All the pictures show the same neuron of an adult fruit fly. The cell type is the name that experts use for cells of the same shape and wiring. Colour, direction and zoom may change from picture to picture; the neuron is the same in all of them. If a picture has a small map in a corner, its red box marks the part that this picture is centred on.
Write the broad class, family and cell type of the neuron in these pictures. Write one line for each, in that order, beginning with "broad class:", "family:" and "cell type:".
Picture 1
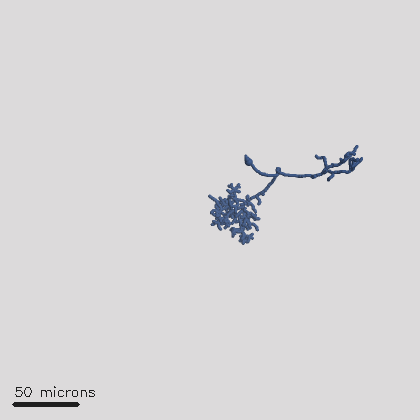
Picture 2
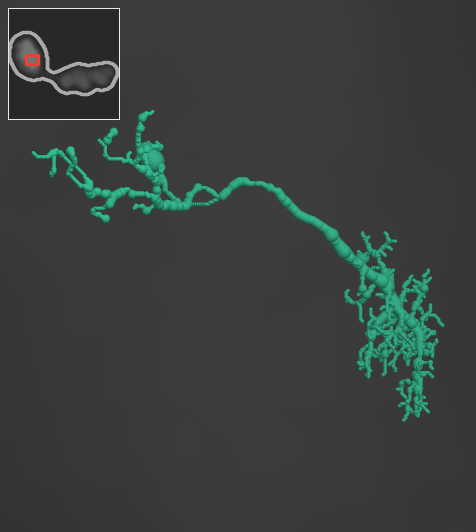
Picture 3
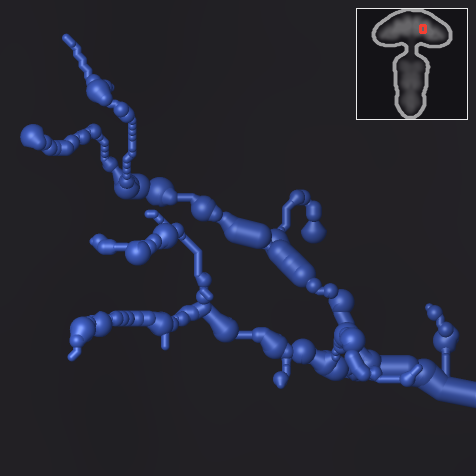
broad class: visual projection neuron
family: LC
cell type: LC4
